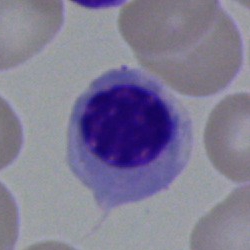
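Erythroblast in the middle here, with pale lavender-blue cytoplasm. There are no granules in it, and no vacuoles either. Also worth a glance: a tapering tail of cytoplasm running downward from the bottom of the cell.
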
